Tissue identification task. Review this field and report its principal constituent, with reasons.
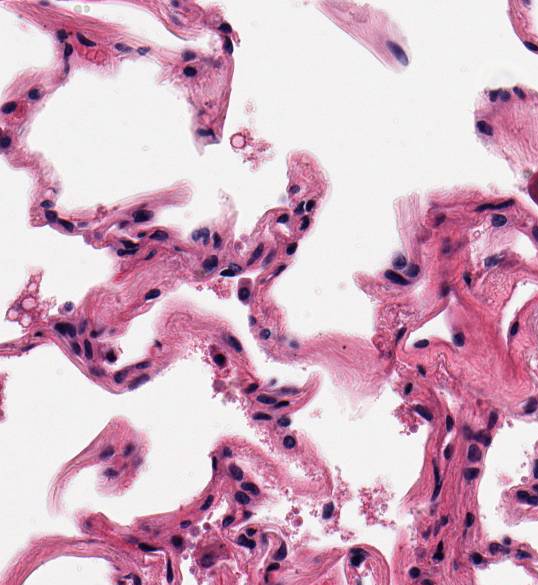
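The structure shown is the alveolus. Its spaces are mostly clear, holding only a few small, pale pink clumps of granular or bubbly debris.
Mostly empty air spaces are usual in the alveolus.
Flattened cells, with nuclei parallel to the surface, line the septal faces toward the spaces.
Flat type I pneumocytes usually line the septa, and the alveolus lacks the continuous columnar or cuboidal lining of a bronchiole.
Septal nuclei are small, dark and oval to spindle-shaped.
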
